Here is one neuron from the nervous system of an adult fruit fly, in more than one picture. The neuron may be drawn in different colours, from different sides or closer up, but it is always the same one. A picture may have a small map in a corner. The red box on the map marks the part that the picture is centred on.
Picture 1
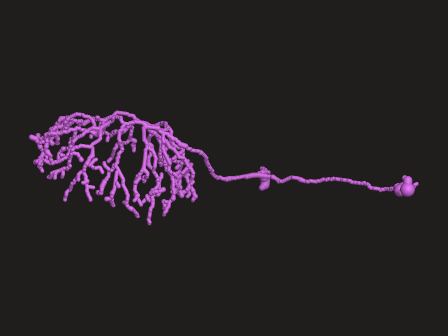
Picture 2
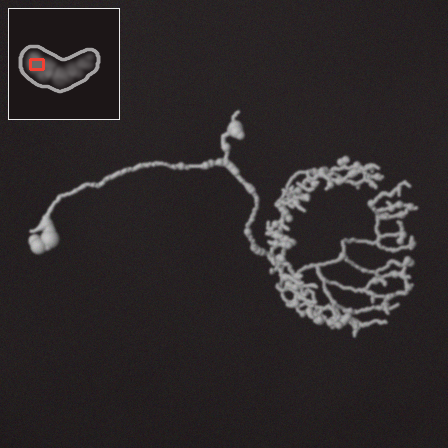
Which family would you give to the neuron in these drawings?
hemilineage EBa1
